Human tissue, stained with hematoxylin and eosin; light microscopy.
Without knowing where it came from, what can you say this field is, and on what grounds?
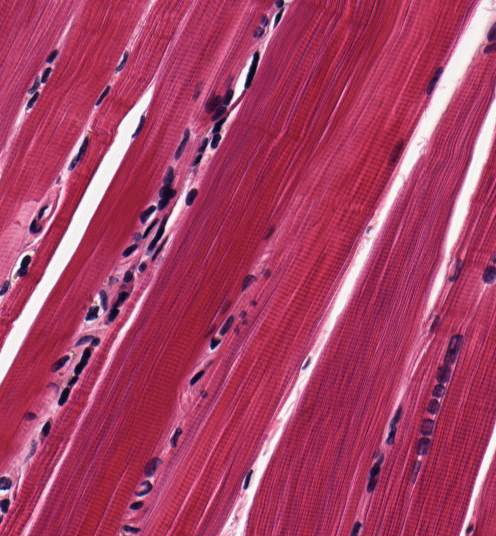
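Skeletal muscle is shown. Its fibres run straight and unbranched alongside one another, and their deep pink-red cytoplasm carries fine, closely spaced transverse cross-striations.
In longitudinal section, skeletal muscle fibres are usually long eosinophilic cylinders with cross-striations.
The nuclei lie at the edges of the fibres, not in their centres.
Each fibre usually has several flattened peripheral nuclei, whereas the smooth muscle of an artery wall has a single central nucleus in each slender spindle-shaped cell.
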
